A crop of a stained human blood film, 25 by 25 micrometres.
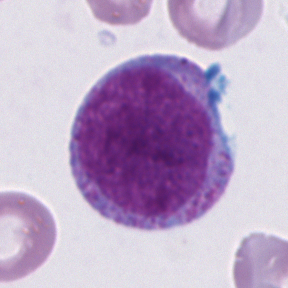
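Promyelocyte, with a round and mostly smooth outline, in the middle of the field. Small deep-blue blebs project from its upper right edge. Fine purple dots lie within the cytoplasm, where no vacuoles are seen.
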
